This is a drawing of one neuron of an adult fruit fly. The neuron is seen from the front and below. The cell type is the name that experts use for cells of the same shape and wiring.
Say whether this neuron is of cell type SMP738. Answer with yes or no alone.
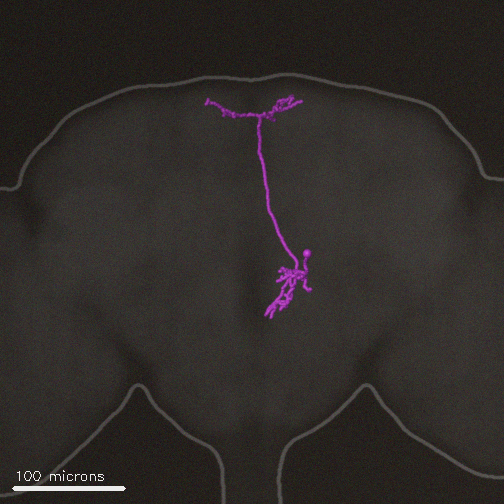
no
